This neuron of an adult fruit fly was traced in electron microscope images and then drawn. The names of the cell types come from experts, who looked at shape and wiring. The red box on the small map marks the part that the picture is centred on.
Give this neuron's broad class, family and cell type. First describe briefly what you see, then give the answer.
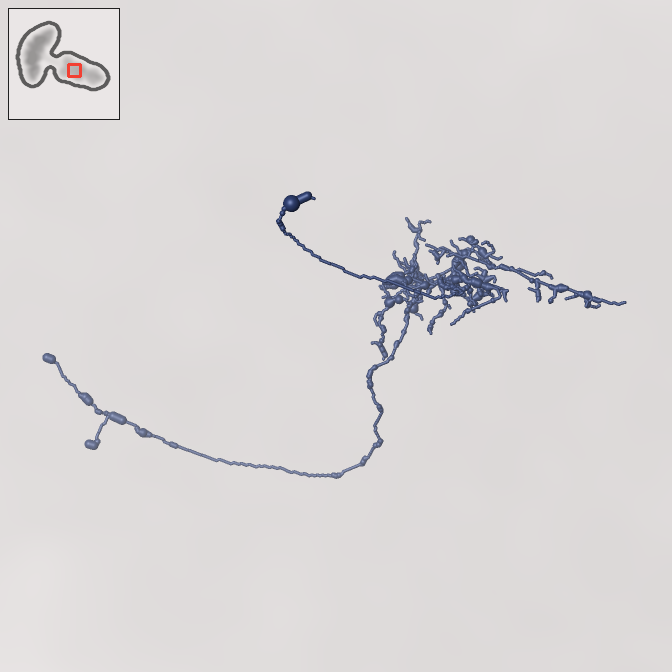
It lies in the nerve cord. The picture shows dozens of branch ends. It is a nerve-cord intrinsic neuron. The family is hemilineage 10B. It is of cell type IN10B050.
